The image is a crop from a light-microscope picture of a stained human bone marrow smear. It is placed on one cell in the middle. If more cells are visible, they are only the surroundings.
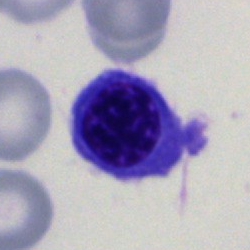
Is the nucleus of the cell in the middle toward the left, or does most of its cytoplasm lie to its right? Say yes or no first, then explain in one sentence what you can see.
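Yes. The rim of cytoplasm is wider on the right side of the nucleus than on the left.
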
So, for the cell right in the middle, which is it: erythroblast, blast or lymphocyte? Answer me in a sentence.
Of the cells in this crop, the central one is an erythroblast.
